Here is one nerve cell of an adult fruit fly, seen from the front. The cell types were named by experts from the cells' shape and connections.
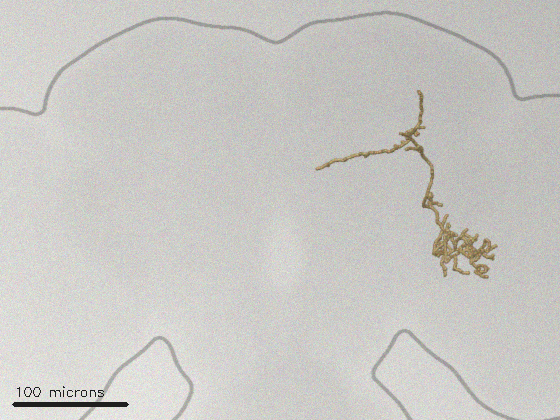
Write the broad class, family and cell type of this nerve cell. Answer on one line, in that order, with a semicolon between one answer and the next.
visual projection neuron; hemilineage VLPp&l1_lateral; LC41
